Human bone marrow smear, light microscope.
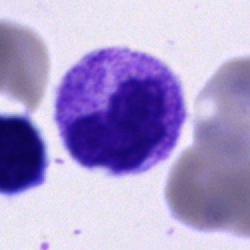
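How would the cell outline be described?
Round, with a smooth border.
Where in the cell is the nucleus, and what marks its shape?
It sits in the lower part of the cell and is indented by a notch on its upper side.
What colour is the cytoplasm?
Purple-violet.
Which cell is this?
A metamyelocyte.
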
